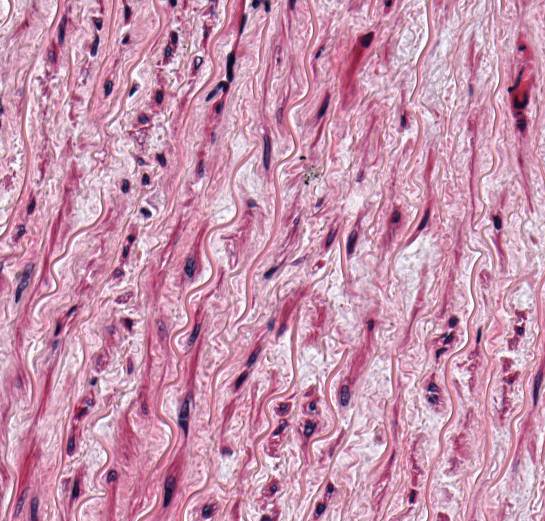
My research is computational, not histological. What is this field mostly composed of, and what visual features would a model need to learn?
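Identification: tunica media of an artery. Pink fibres, parallel, wavy, undulating, running roughly top to bottom across the whole field.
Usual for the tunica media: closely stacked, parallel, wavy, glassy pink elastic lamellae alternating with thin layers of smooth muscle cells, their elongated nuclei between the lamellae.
Nuclei: elongated, dark purple, spindle-shaped, parallel to fibres, scattered singly rather than in sheets.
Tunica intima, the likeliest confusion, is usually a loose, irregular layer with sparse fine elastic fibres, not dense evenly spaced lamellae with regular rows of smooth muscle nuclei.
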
